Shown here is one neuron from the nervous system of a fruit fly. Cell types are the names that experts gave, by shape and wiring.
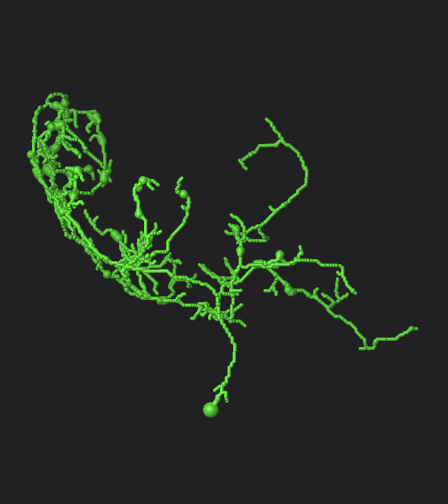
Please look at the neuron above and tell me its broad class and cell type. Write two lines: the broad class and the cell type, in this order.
central-brain intrinsic neuron
CB1964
